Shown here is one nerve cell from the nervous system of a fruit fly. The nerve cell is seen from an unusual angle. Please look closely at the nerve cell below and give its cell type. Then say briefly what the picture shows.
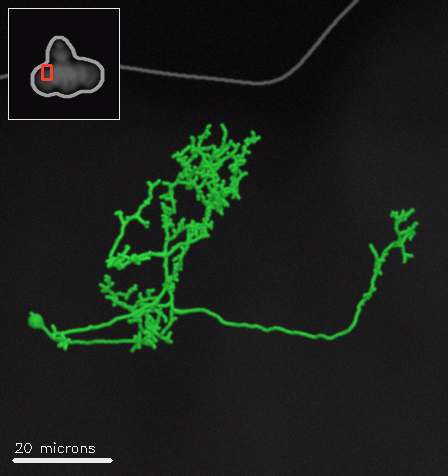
It is of cell type Y12. Its broad class is optic-lobe intrinsic neuron. From left to right in the picture it spans about 80 microns. The picture shows dozens of branch ends.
